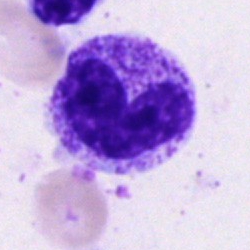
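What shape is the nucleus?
Bent like a horseshoe, deeply indented from the top.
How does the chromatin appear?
Dark purple and coarsely clumped.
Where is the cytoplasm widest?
At the upper right, above the notch in the nucleus.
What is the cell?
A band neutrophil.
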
